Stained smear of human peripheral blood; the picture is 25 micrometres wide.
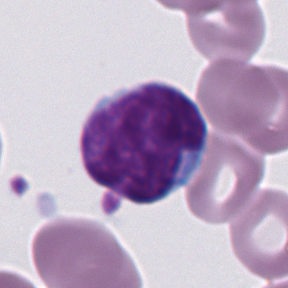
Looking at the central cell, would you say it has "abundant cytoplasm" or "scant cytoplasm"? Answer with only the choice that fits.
Scant cytoplasm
